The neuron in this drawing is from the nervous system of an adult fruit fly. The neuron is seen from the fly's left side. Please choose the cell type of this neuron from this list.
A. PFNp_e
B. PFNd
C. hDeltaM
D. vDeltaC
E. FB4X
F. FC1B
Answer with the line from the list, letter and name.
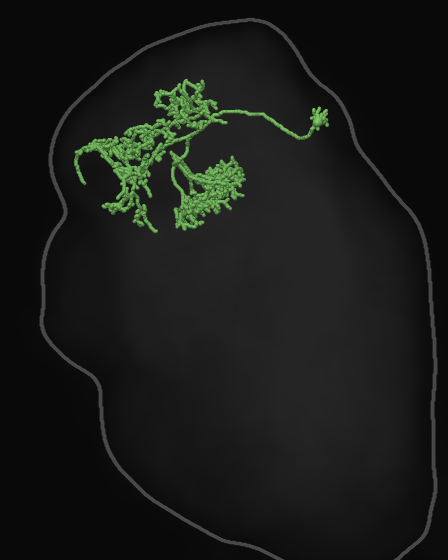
E. FB4X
